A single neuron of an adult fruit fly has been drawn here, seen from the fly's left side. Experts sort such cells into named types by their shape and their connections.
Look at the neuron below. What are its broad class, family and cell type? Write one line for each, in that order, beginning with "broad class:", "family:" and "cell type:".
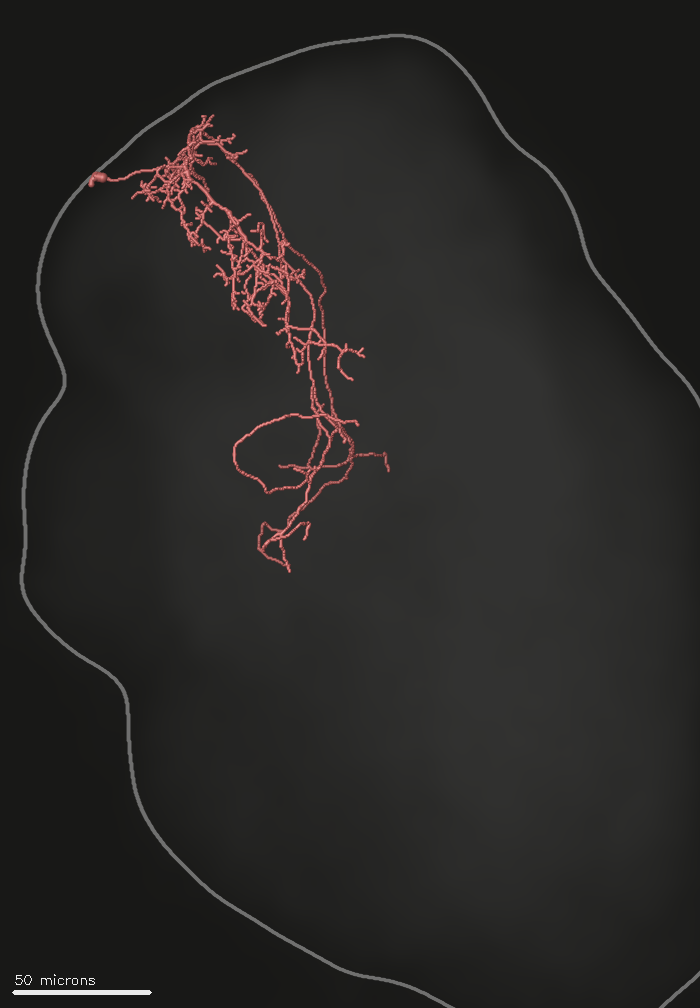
broad class: central-brain intrinsic neuron
family: hemilineage SMPad1
cell type: SIP121m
